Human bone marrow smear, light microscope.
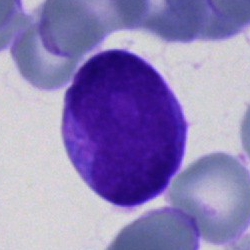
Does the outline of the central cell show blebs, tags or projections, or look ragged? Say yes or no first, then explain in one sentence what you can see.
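No. The cell has a smooth, oval outline.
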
